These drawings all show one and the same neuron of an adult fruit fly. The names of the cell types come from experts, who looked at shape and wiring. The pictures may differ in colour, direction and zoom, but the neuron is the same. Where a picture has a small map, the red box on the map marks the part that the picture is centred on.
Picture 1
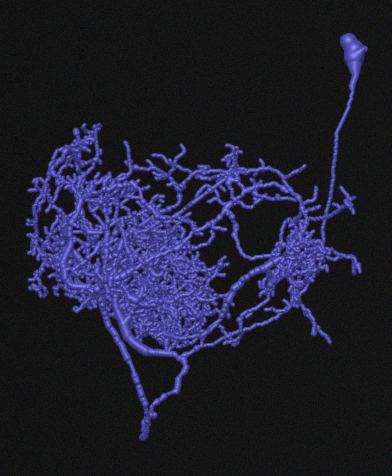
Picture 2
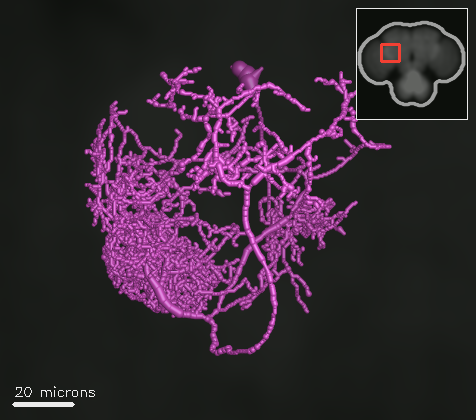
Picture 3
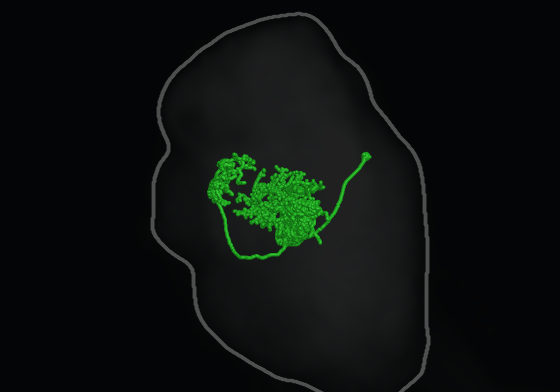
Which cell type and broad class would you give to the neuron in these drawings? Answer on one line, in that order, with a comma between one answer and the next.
AVLP479, central-brain intrinsic neuron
